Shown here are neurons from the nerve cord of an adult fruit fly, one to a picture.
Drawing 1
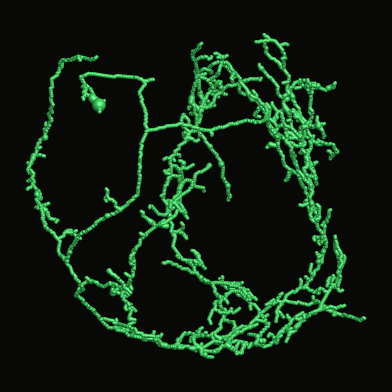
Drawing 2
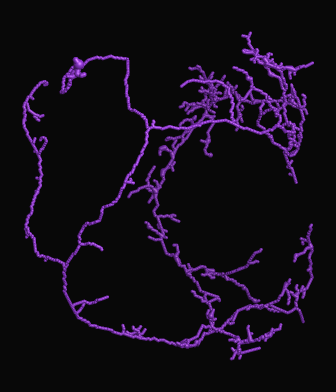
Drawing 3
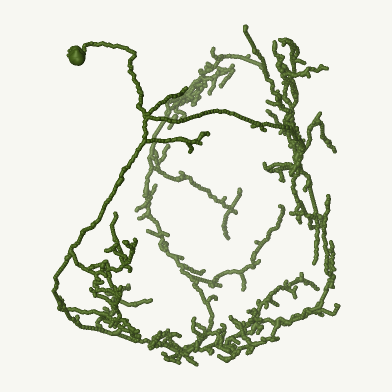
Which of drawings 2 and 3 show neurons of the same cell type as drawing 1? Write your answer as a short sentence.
Drawing 2 and drawing 3 are of the same cell type.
